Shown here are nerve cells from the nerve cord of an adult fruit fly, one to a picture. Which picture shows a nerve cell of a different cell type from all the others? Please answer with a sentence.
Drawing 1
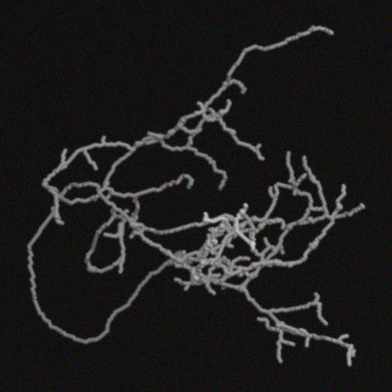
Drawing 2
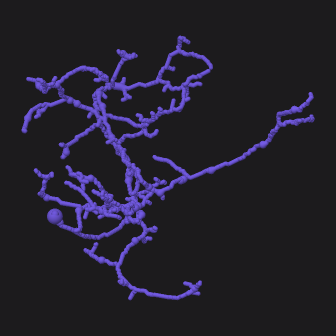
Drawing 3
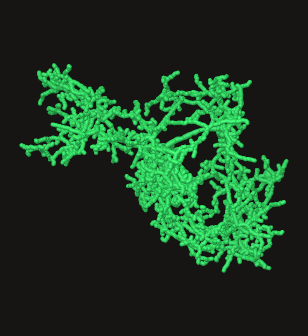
The nerve cell in drawing 3 is of another cell type than the rest.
